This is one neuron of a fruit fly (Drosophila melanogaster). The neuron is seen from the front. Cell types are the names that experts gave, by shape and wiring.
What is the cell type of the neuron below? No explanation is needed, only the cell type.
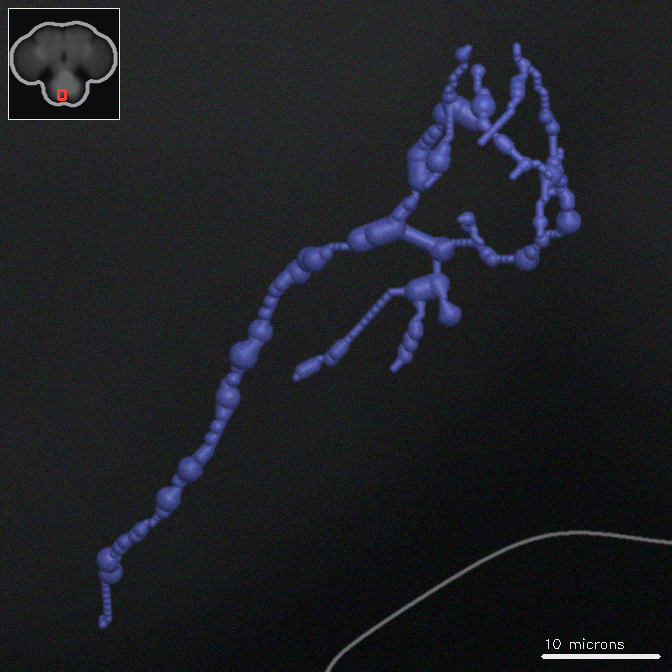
SNta35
